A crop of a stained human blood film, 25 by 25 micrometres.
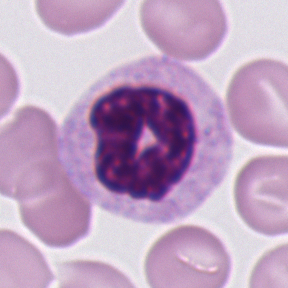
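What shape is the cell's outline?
Smooth and round.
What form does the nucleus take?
A closed ring surrounding a small clear space in the centre.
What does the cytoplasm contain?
Fine violet granules are sprinkled through it, and there are no vacuoles.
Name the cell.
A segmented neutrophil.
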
